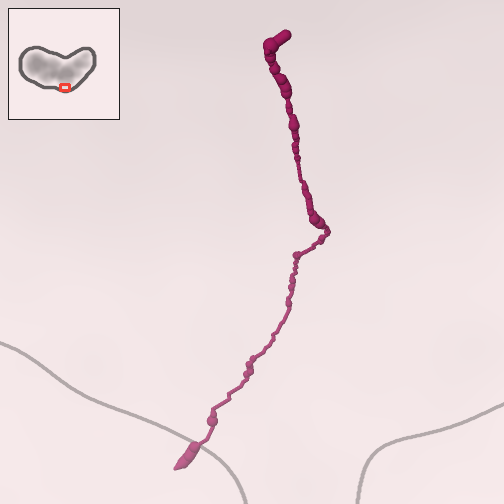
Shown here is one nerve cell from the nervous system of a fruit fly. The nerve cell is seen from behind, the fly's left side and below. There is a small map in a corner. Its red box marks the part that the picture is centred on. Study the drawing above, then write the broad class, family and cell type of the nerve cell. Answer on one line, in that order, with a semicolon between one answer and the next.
photoreceptor or other optic-lobe sensory neuron; class visual; R7p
